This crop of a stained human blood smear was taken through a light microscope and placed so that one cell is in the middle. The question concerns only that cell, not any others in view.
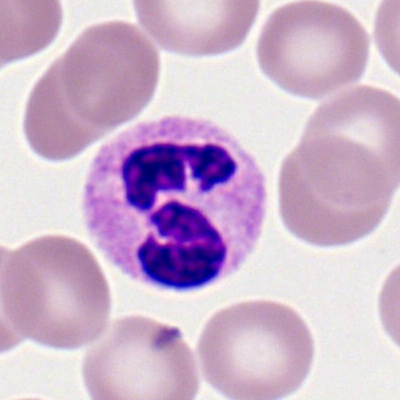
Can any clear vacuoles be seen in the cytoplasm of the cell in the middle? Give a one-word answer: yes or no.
No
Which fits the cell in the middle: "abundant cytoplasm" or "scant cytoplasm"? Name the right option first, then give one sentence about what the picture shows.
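Abundant cytoplasm. The cytoplasm is abundant around the nucleus.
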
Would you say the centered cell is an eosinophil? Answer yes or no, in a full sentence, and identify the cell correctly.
No, the central cell is a segmented neutrophil, not an eosinophil.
